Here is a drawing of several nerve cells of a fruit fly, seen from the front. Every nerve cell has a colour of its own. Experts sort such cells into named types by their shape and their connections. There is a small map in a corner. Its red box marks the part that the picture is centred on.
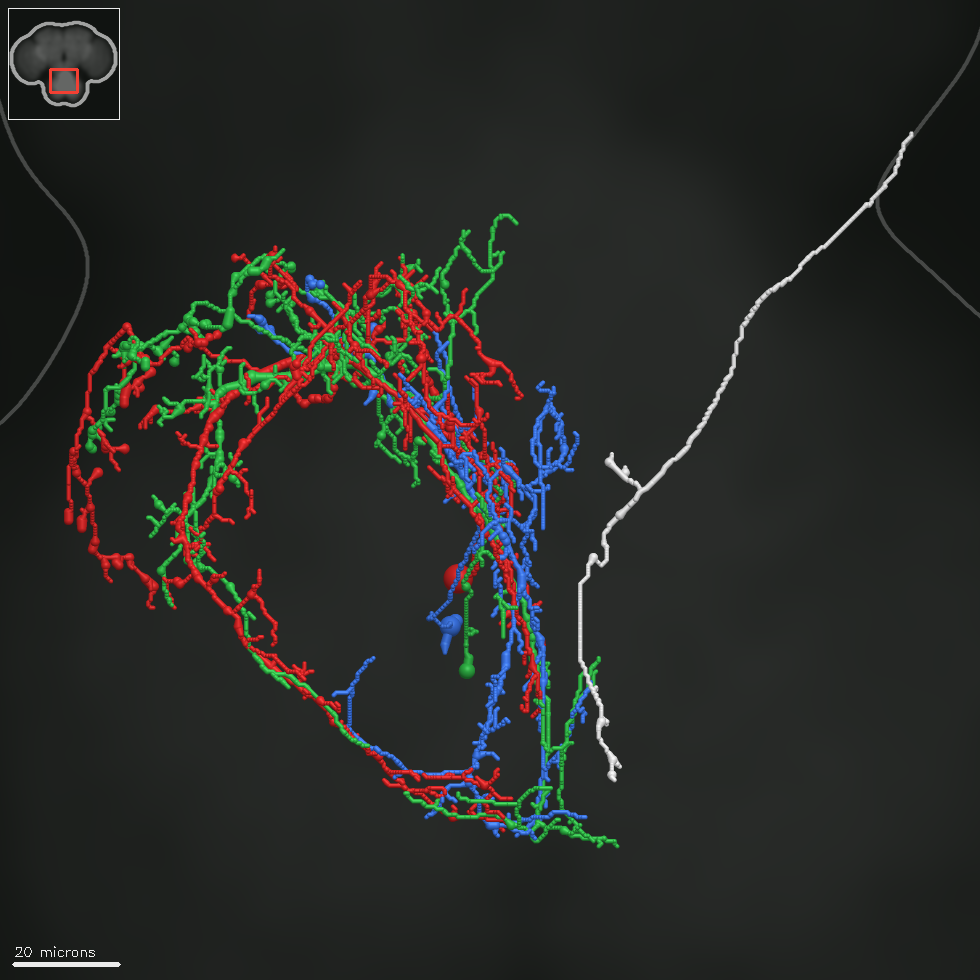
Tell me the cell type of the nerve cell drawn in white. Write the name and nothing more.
SNxx22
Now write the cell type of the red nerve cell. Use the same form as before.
IN03A059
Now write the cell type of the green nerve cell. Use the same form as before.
IN03A048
